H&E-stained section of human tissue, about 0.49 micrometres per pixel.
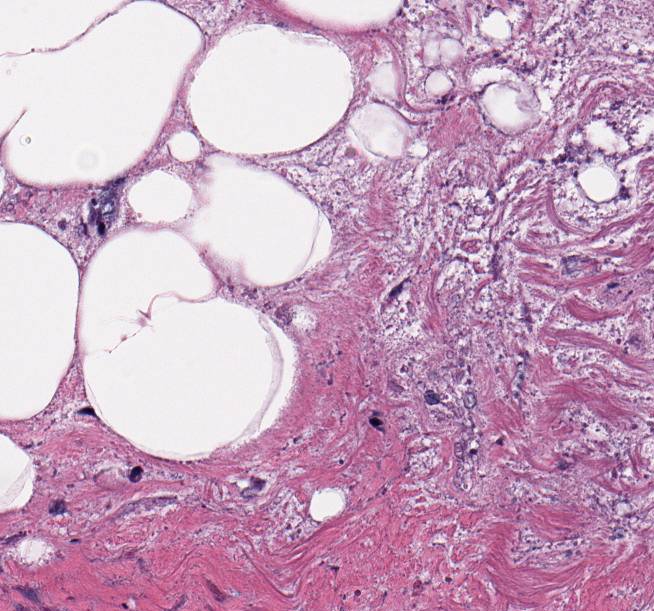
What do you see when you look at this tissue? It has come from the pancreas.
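First, large, empty, rounded fat vacuoles fill the upper left. Second, these vacuoles vary widely in size, from small to very large. Third, the centre, between the fat and the collagen, holds loose, pale stroma that is finely wispy and granular. Finally, nuclei are sparse, scattered singly through that stroma.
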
